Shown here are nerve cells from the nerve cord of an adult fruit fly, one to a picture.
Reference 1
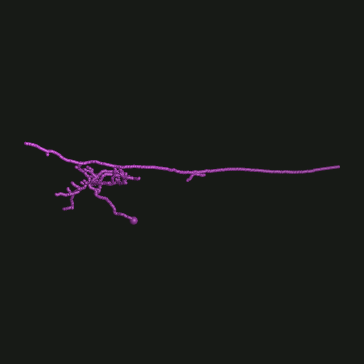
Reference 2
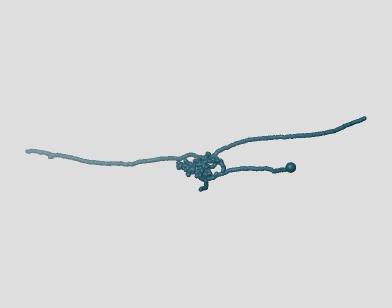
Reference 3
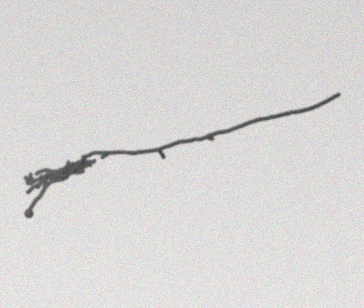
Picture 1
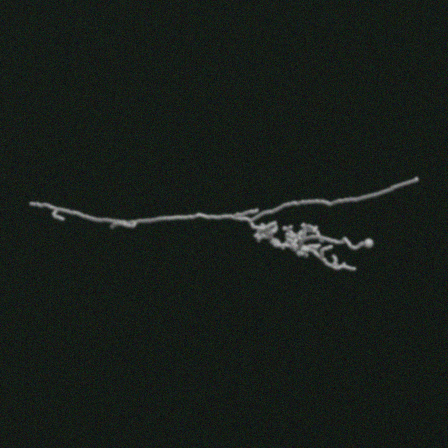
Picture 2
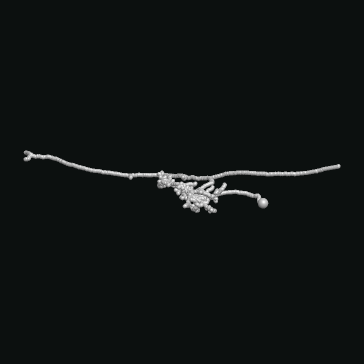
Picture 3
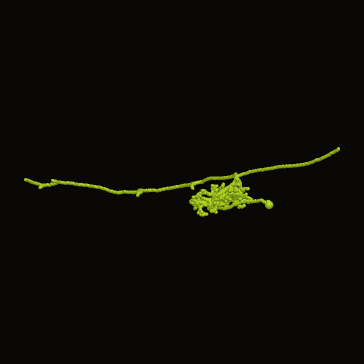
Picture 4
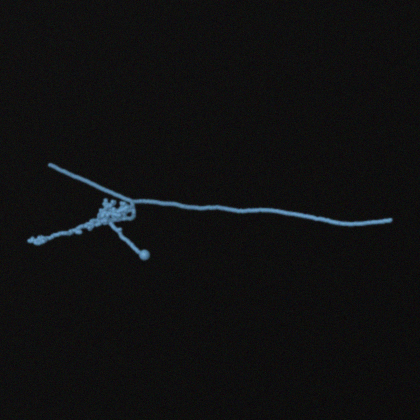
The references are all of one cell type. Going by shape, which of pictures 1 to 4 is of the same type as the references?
1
